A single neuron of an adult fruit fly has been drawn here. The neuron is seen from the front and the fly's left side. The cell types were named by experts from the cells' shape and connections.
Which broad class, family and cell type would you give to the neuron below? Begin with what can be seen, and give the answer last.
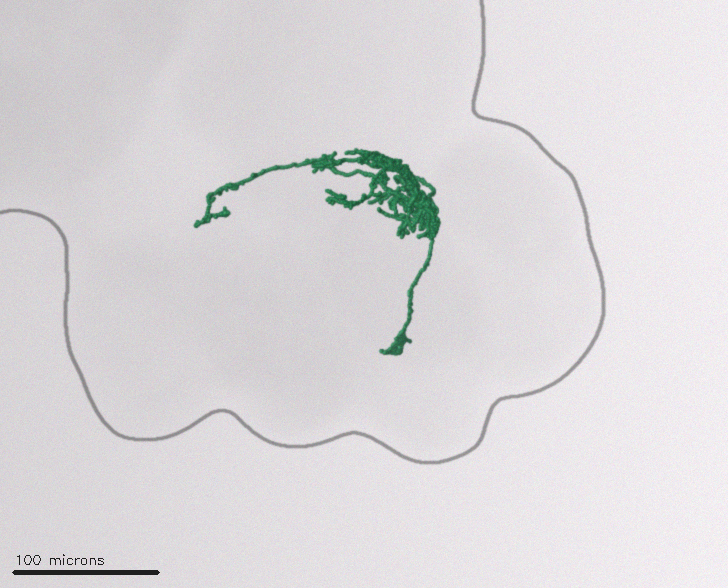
By the scale bar it is about 170 microns wide in this view. In this view it is about as wide as it is tall. It is a nerve-cord intrinsic neuron. The family is hemilineage 03B. Its cell type is IN03B012.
